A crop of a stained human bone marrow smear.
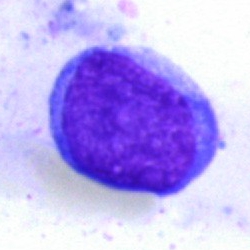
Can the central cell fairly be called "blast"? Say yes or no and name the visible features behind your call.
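Blast is a fitting name for this cell, and the better one when set against lymphocyte. The chromatin decides most clearly: finely granular and fairly even throughout the nucleus, it favours blast over lymphocyte.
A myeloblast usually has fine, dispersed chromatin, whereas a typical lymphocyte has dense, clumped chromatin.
No granules are visible in the cytoplasm, in keeping with blast.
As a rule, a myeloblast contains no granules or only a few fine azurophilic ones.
The narrow rim of cytoplasm around the nucleus does not count against lymphocyte.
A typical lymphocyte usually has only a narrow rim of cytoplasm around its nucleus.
The outline is smooth and oval, the cytoplasm stains deep blue, and its rim is wider on the right side than on the left.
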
